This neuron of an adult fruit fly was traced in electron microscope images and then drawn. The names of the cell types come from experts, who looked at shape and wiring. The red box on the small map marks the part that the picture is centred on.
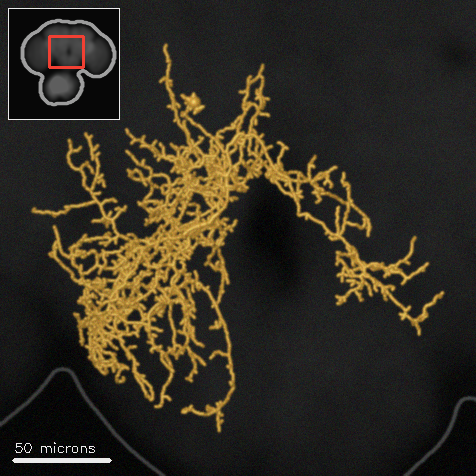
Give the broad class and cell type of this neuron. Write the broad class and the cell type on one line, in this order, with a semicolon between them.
central-brain intrinsic neuron; PS307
